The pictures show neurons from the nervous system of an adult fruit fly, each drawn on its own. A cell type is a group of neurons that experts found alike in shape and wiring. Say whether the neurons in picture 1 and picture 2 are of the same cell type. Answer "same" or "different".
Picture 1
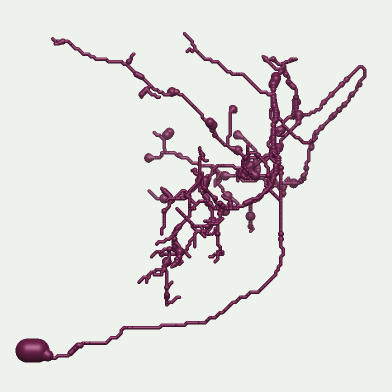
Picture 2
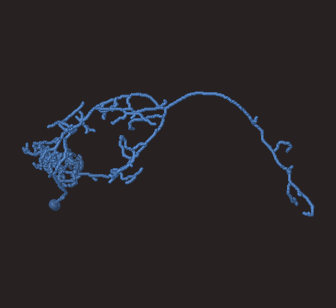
same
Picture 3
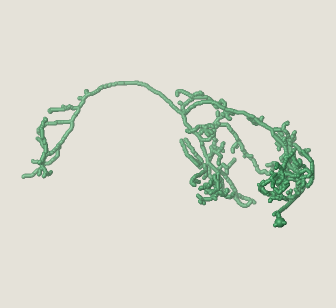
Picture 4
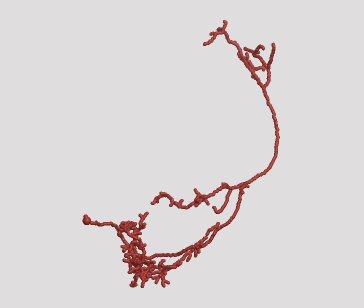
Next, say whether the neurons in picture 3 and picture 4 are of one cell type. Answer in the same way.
different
